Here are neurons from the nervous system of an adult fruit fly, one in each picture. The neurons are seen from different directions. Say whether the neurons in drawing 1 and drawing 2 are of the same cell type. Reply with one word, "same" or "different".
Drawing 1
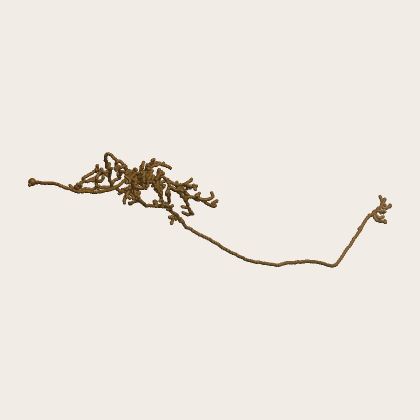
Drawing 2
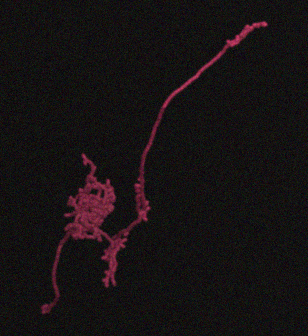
same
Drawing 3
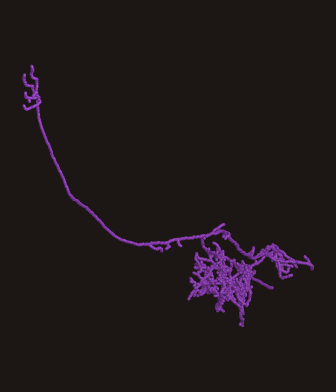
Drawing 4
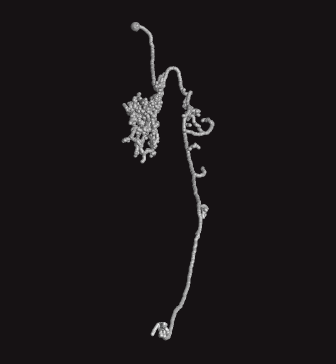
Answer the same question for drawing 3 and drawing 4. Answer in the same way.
same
